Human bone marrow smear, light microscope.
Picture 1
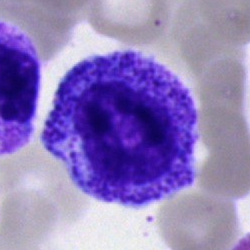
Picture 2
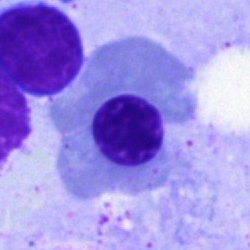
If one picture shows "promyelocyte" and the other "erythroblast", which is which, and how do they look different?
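Promyelocyte in picture 1, erythroblast in picture 2. Promyelocyte outline roughly round, edge slightly bumpy and uneven; erythroblast outline irregular, with broad rounded bulges rather than a smooth circle. Chromatin dark purple in both: a paler area near the centre of the nucleus in the promyelocyte, coarse clumps with a few paler patches in the erythroblast. No distinct nucleolus in the erythroblast.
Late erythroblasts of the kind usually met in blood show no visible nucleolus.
Promyelocyte cytoplasm a moderate purple rim on all sides of the nucleus, filled with numerous purple granules. Erythroblast cytoplasm abundant and pale greyish blue, with no visible granules.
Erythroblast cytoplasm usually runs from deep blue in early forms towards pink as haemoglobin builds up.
Neither cell shows vacuoles. Part of another nucleated cell at the left edge of picture 1, separated from the promyelocyte by a gap.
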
